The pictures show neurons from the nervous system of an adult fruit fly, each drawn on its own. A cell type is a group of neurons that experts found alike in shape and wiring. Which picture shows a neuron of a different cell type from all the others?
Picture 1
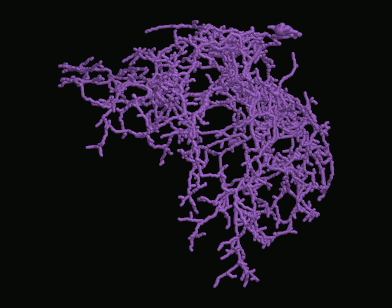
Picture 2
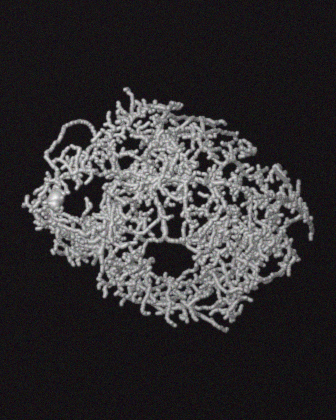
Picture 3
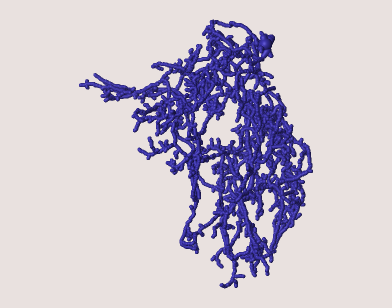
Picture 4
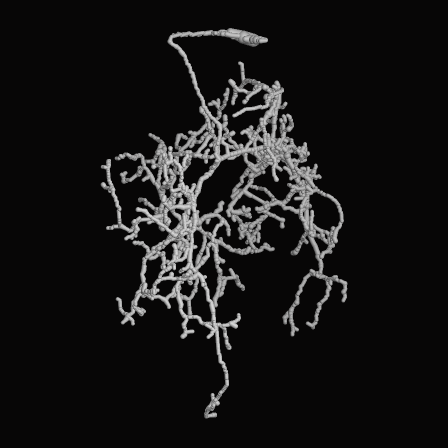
4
